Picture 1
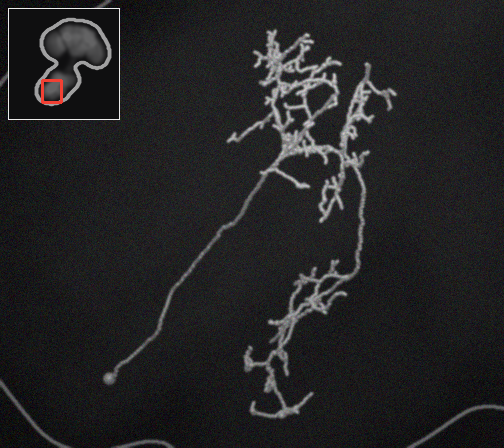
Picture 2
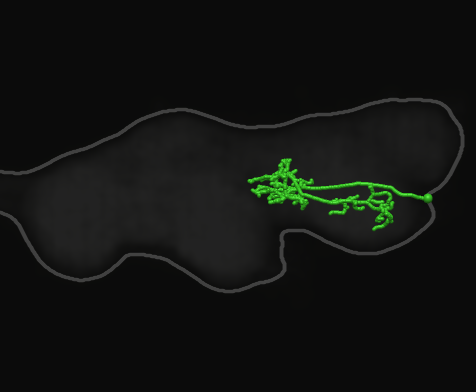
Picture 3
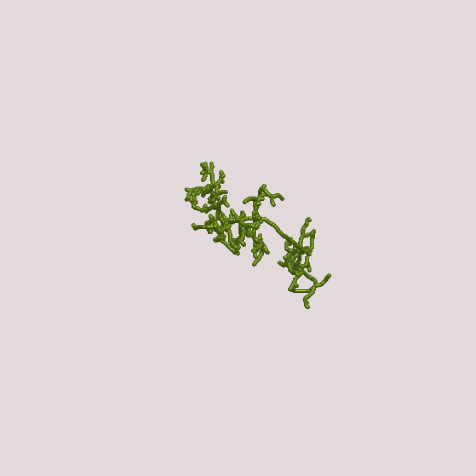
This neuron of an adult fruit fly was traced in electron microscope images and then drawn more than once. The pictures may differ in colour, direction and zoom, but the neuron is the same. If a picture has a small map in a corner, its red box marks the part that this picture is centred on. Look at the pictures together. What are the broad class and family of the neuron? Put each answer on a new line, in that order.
nerve-cord intrinsic neuron
hemilineage 12B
